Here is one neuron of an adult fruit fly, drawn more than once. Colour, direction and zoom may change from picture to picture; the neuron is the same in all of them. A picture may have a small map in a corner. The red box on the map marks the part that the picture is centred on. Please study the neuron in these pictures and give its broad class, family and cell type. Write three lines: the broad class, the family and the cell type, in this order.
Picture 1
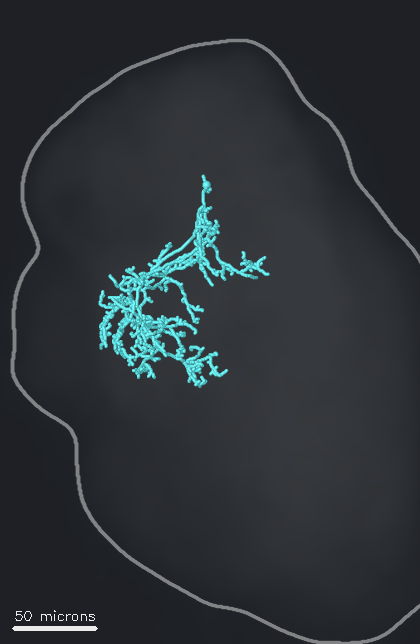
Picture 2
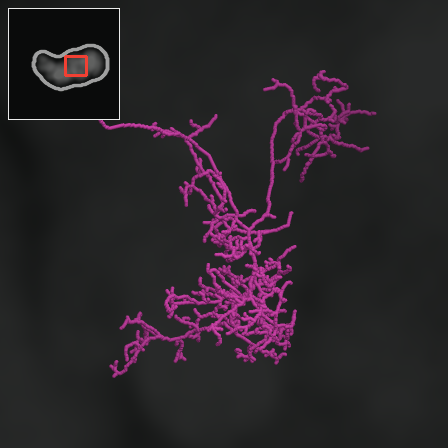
central-brain intrinsic neuron
hemilineage LHl2_ventral
AVLP059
